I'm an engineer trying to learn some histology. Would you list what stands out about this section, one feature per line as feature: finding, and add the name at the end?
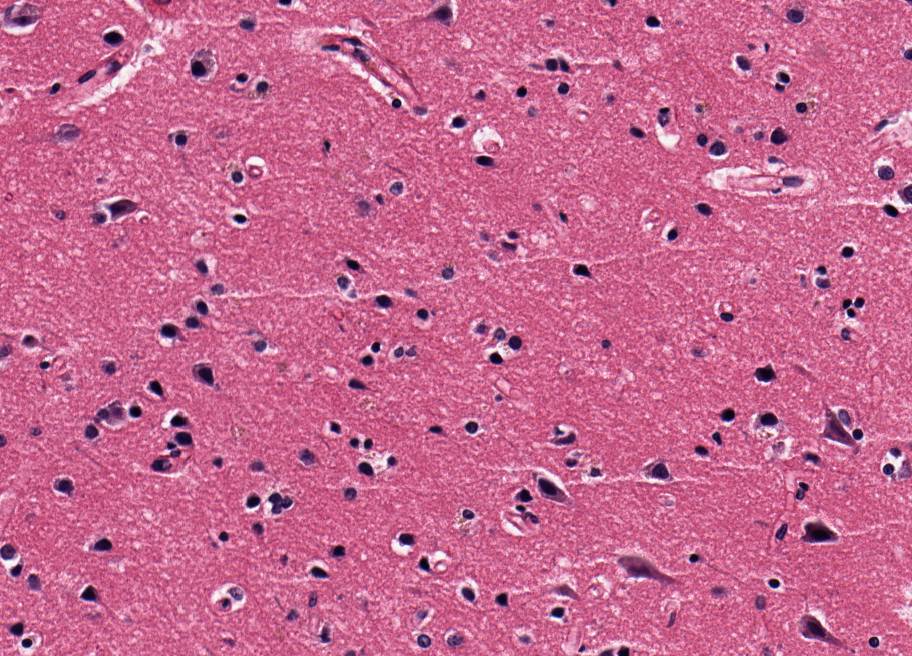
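Background: pink fibrillary neuropil, not collagen bundles
Nuclei: mostly small, round, dark, little visible cytoplasm, evenly spread
Clusters: tight groups of two to four small dark nuclei, as at left middle
Larger cells: few, triangular, tapering into a process, toward right and lower right
Diagnosis: cerebral cortex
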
